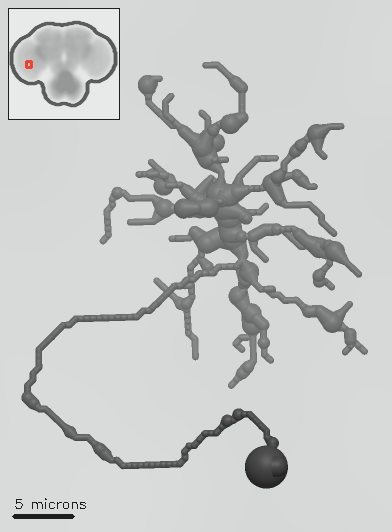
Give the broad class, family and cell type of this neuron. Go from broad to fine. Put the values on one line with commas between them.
optic-lobe intrinsic neuron, Dm, Dm8b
